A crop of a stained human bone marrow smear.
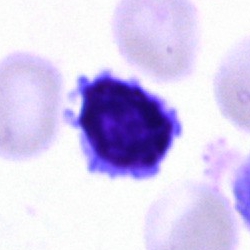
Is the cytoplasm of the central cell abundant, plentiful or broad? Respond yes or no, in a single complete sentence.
No, the cytoplasm of this cell is scant, not abundant.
